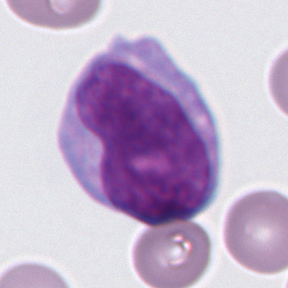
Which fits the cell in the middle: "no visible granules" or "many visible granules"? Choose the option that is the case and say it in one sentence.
The cytoplasm of the cell shows no visible granules.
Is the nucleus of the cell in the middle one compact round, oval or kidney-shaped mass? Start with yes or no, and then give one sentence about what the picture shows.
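Yes. The nucleus has an indentation on its left side, giving it a kidney shape.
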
